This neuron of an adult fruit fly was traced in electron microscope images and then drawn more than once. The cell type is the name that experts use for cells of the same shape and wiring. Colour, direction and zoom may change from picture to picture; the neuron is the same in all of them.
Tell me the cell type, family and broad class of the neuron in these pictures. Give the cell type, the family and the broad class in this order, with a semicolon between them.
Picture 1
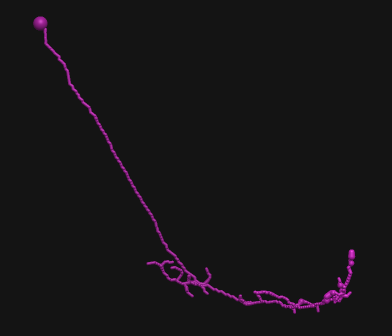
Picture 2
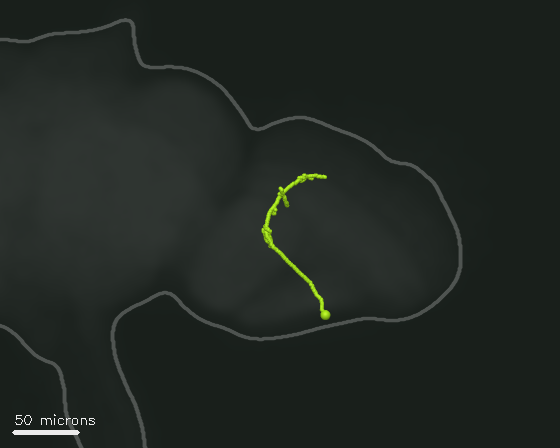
C2; C; optic-lobe intrinsic neuron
